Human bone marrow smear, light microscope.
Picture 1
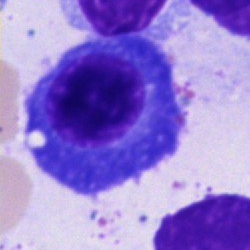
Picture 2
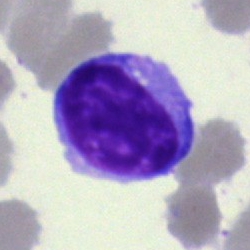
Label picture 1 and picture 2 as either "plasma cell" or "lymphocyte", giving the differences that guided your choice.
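Plasma cell in picture 1; lymphocyte in picture 2. Cytoplasm: plentiful and deep blue in picture 1; in picture 2 only a thin rim, widest at the upper right.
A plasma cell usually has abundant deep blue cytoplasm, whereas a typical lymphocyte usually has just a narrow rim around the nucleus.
Nucleus position: off-centre in picture 1, with the broadest band of cytoplasm beneath it.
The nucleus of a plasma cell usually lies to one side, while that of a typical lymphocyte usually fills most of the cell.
Chromatin in picture 2: dark purple and clumped, with paler gaps between the clumps. Vacuole: one small clear one near the left edge of the cytoplasm in picture 1. Granules: none visible in either cell. Outline: roughly round with a slightly bumpy margin in picture 1; roughly oval with a slightly ragged edge at the upper right in picture 2. Neighbours: red cells lie against the left side of the picture 1 cell.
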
